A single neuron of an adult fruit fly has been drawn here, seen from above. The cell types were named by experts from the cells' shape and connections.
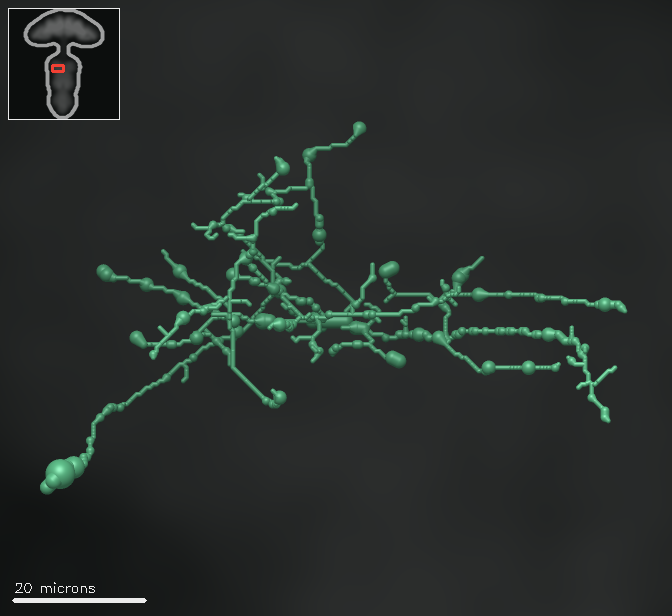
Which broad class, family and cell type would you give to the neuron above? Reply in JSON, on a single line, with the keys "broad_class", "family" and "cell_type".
{"broad_class": "nerve-cord intrinsic neuron", "family": "hemilineage 01B", "cell_type": "IN01B070"}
